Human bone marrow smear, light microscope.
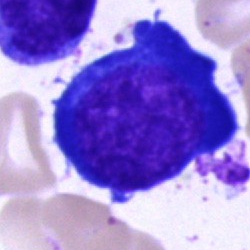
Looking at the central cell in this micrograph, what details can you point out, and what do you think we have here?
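Look first at the top edge, where a rounded bleb of cytoplasm protrudes. The cytoplasm forms a narrow rim of deep blue, widest at the upper right. You'll see no granules and no vacuoles in it. What you're looking at is a proerythroblast.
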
